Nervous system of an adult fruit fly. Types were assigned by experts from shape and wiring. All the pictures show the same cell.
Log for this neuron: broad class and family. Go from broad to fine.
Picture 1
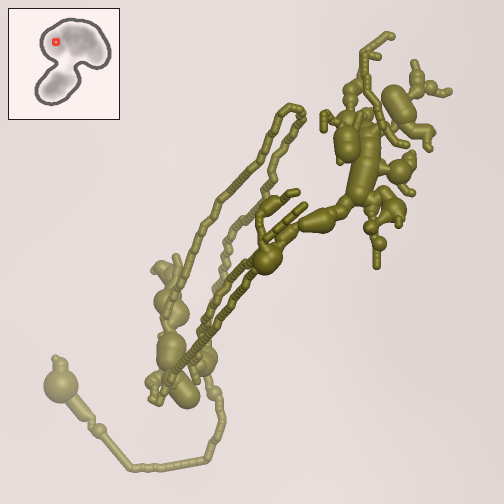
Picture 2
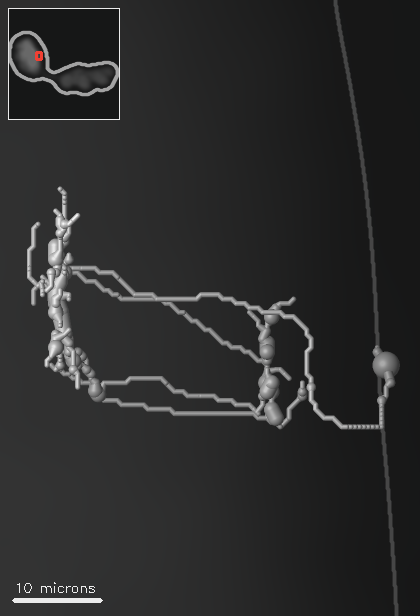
optic-lobe intrinsic neuron; T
